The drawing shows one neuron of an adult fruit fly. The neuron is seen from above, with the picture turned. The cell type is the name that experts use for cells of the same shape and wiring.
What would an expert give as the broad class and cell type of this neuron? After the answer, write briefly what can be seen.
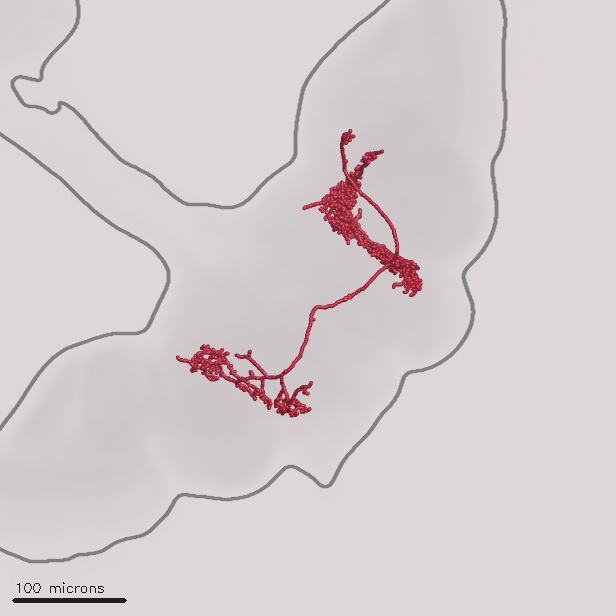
Its broad class is central-brain intrinsic neuron. Its cell type is LAL138. It lies in the brain. From top to bottom in the picture it spans about 250 microns.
